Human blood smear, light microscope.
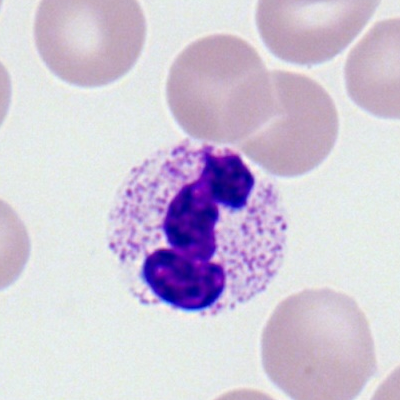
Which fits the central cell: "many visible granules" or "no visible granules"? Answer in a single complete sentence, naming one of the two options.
The cell's cytoplasm is rich in visible granules.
